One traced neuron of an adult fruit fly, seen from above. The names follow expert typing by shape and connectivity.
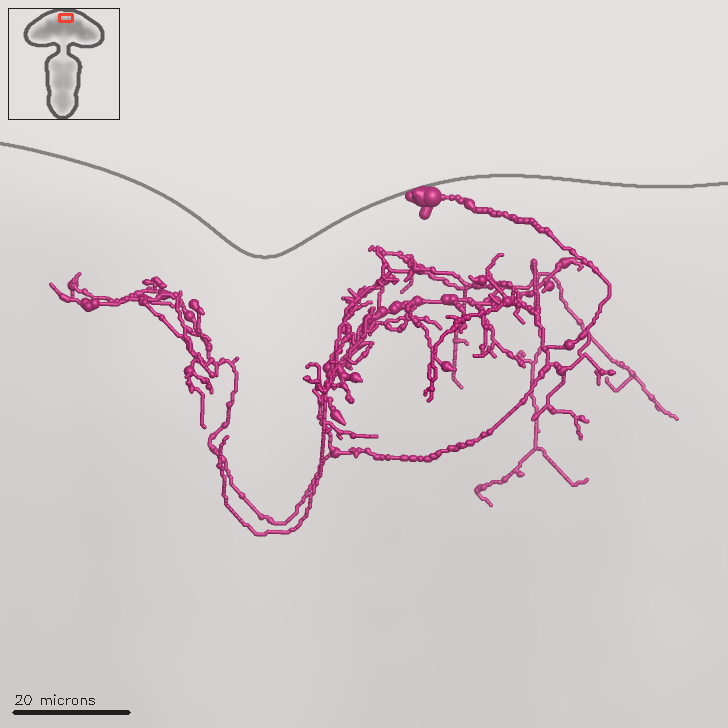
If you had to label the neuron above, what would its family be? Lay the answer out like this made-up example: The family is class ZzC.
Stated: The family is class DAN.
